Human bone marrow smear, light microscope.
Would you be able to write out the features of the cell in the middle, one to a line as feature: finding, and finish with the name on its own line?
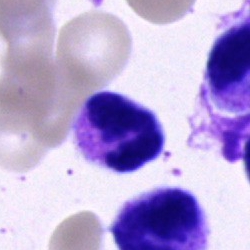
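Nucleus: fills most of the cell
Chromatin: dense, staining dark blue-purple
Cytoplasm: mainly on the left side of the cell
Granules: fine and purple, in the cytoplasm
Name: segmented neutrophil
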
